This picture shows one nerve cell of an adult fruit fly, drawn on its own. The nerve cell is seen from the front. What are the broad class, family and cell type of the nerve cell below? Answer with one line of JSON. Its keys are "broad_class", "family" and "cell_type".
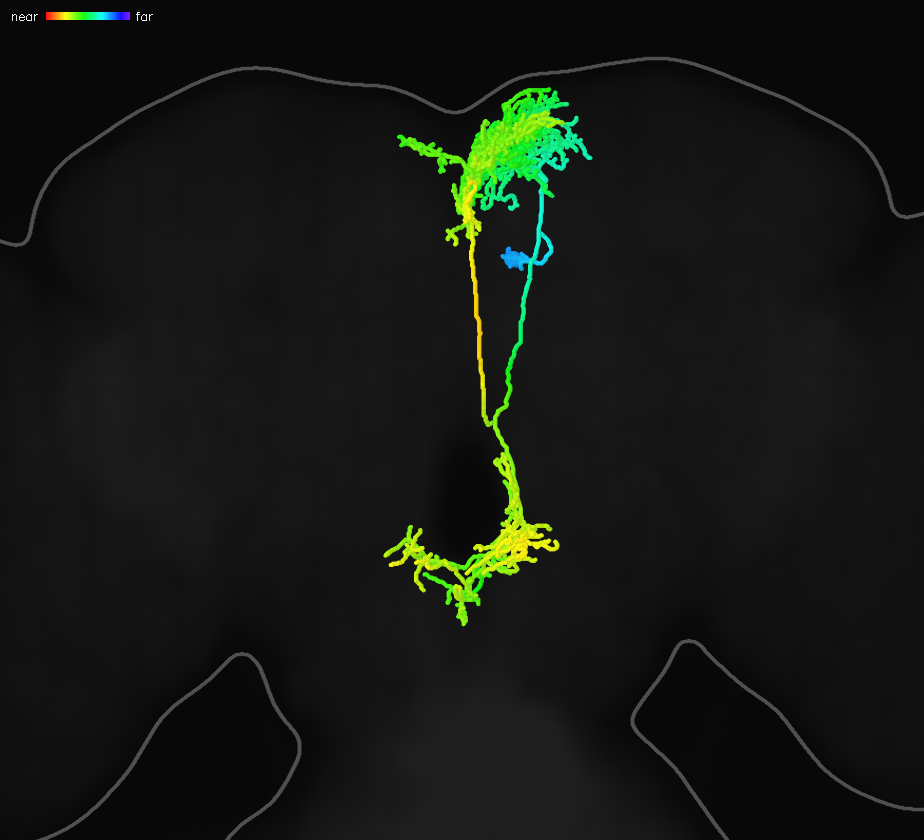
{"broad_class": "central-brain intrinsic neuron", "family": "hemilineage DM2_central", "cell_type": "SMP285"}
